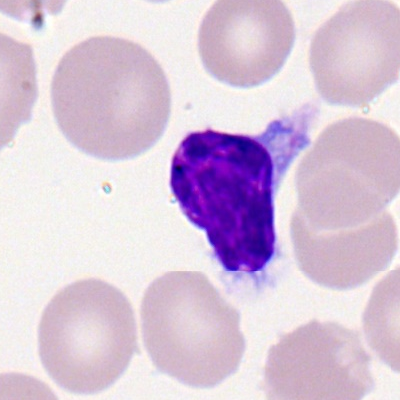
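Lymphocyte: the nucleus takes up nearly the whole cell, and its dark purple chromatin is coarsely clumped. There's just a scant rim of pale blue cytoplasm, showing mostly at the upper right of the nucleus, and its edge is ragged with fine wispy projections.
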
